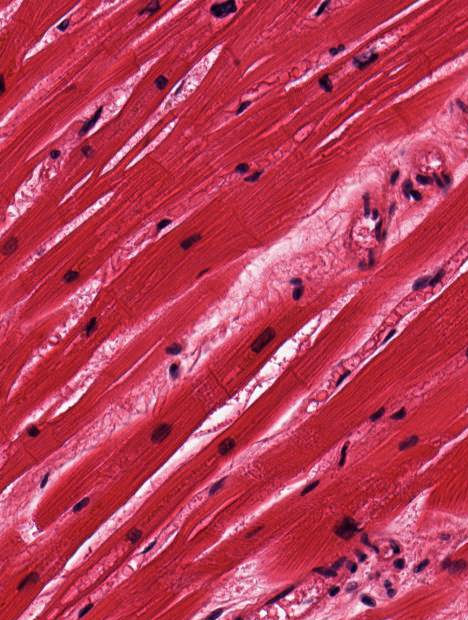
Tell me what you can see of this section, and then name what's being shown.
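Several fibres branch and join neighbouring fibres rather than running as separate unbranched cylinders. Oval nuclei lie singly in the centre of each fibre. Between fibres: thin, pale, loose connective tissue strands with small dark elongated nuclei. No fat cells. Tissue: left ventricle of the heart.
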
